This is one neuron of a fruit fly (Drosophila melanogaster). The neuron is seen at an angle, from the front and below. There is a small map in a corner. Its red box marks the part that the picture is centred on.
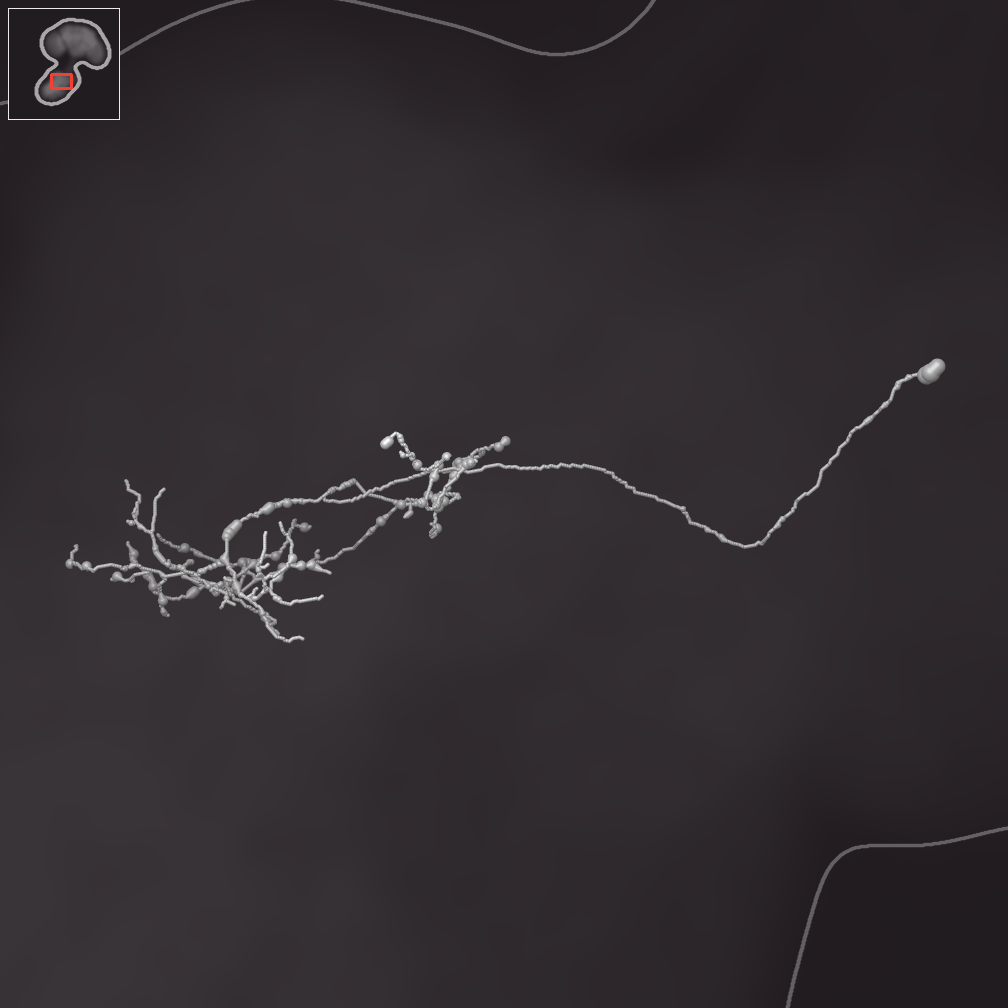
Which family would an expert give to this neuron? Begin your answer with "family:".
family: hemilineage 14A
